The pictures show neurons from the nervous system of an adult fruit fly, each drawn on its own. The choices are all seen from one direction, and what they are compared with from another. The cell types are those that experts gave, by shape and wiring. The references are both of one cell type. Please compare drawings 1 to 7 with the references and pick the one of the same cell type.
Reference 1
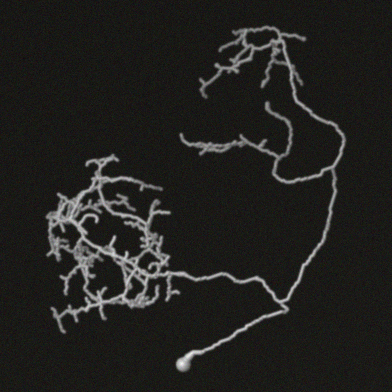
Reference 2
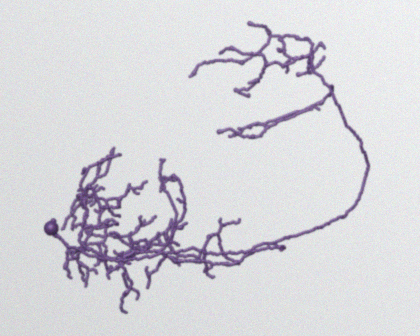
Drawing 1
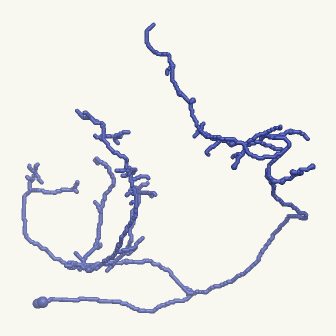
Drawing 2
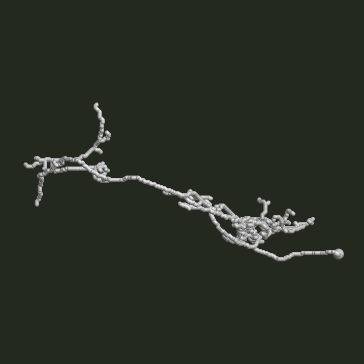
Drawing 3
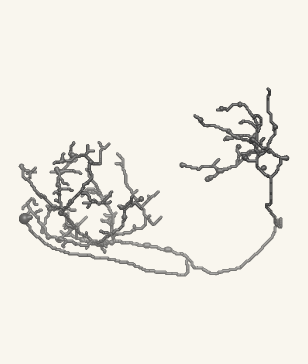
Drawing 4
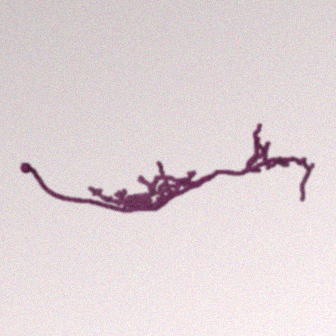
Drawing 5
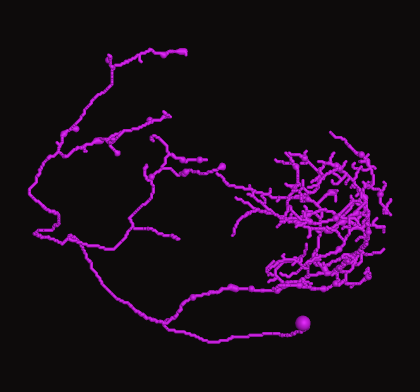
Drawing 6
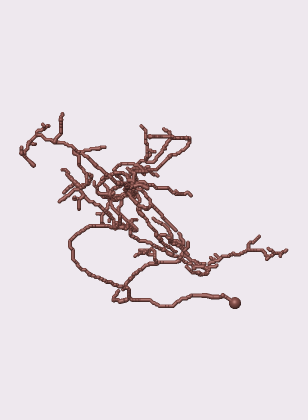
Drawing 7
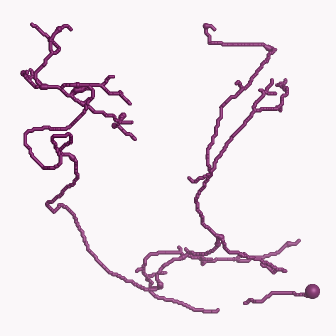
Drawing 5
